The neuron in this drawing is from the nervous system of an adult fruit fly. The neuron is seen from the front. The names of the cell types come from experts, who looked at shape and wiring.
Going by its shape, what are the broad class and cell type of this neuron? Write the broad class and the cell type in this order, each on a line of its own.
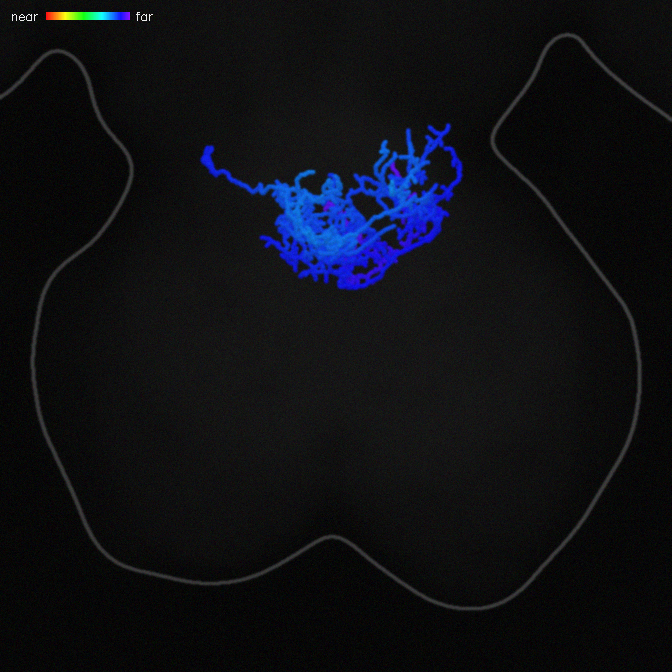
nerve-cord intrinsic neuron
INXXX253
